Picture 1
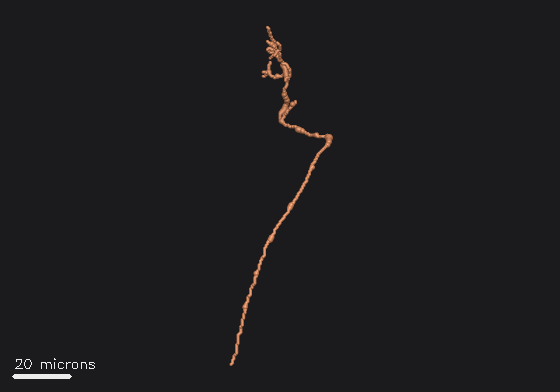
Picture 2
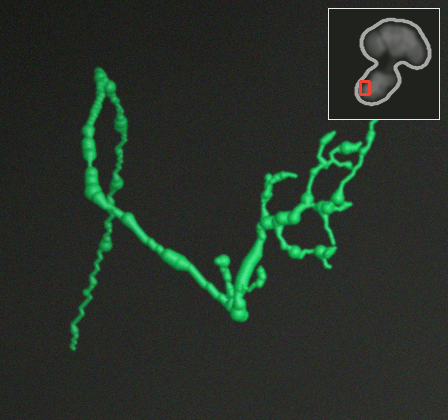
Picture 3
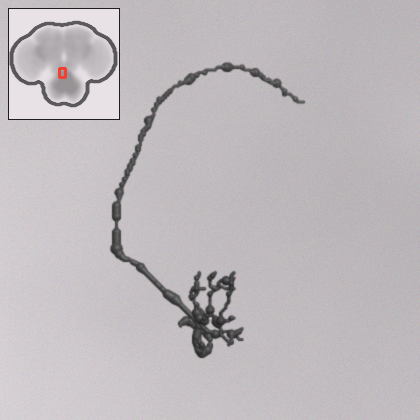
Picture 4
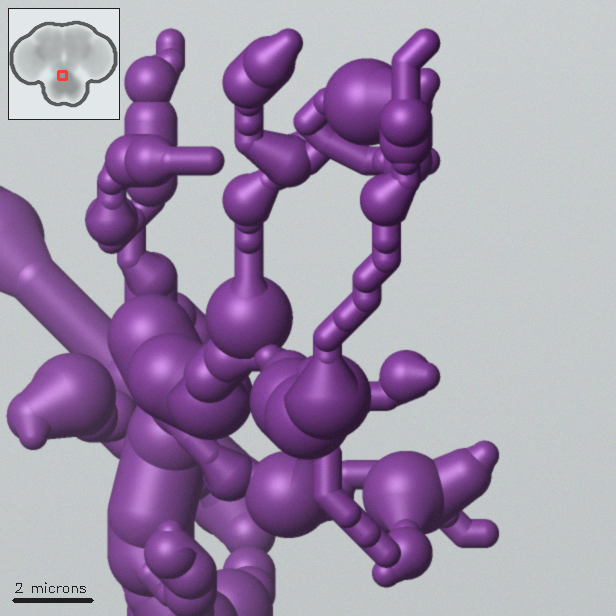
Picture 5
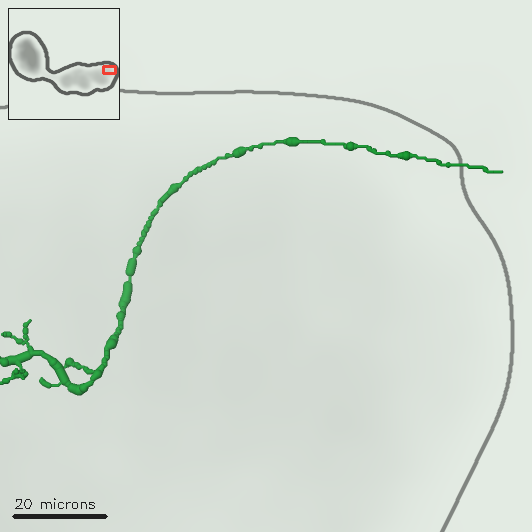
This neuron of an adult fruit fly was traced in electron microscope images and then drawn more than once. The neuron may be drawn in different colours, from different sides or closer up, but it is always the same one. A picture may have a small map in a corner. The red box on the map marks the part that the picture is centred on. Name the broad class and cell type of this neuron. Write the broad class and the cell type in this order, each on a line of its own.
sensory neuron entering the nerve cord
SNxx03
